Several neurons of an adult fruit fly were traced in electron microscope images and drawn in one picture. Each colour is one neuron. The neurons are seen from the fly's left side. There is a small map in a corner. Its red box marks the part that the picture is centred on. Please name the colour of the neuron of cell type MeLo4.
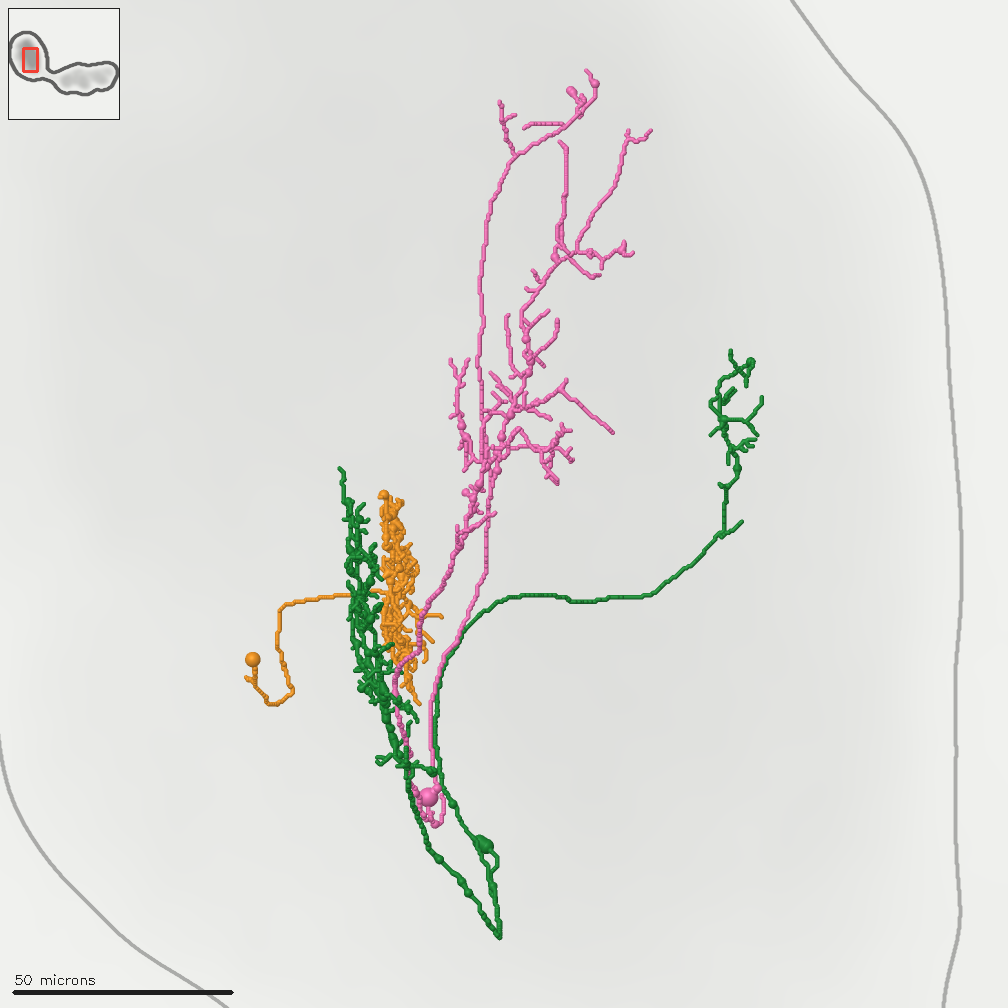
green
